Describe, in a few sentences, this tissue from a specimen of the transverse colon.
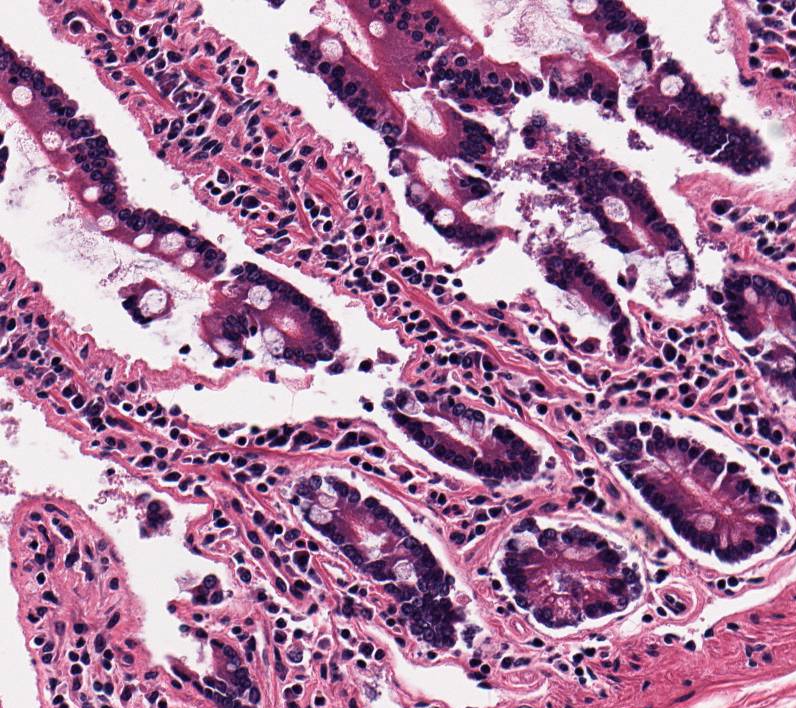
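Finger-like mucosal projections cross the upper field diagonally, above glandular crypts. Tall columnar cells in a single layer, with dark, elongated basal nuclei, line both; scattered goblet cells have pale, rounded mucin vacuoles. Lower right, transverse crypts are rounded, nuclei crowded around small central lumens.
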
